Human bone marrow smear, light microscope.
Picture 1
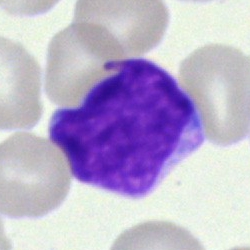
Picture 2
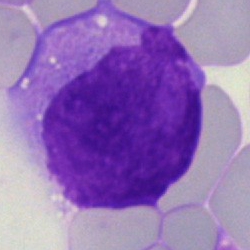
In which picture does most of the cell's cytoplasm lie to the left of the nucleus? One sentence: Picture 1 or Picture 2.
The cell in picture 2 has its nucleus toward the right side.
